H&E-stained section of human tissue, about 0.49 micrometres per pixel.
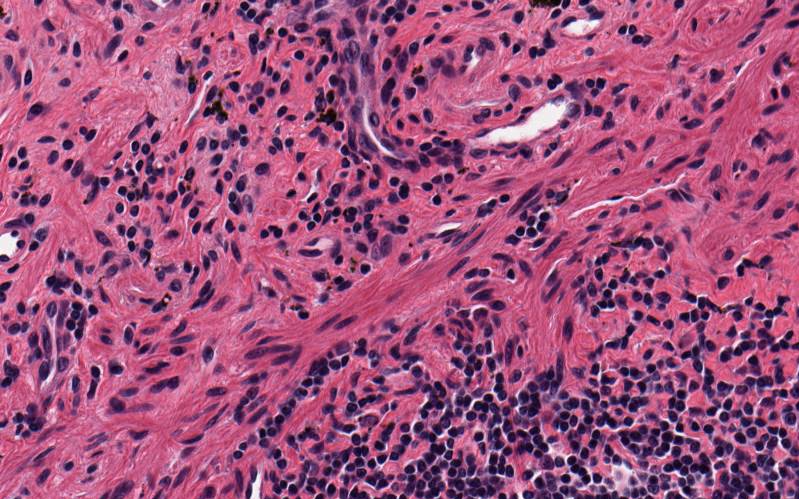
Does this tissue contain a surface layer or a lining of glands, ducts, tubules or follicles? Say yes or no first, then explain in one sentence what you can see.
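No. No epithelium or glands are present anywhere in the field.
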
